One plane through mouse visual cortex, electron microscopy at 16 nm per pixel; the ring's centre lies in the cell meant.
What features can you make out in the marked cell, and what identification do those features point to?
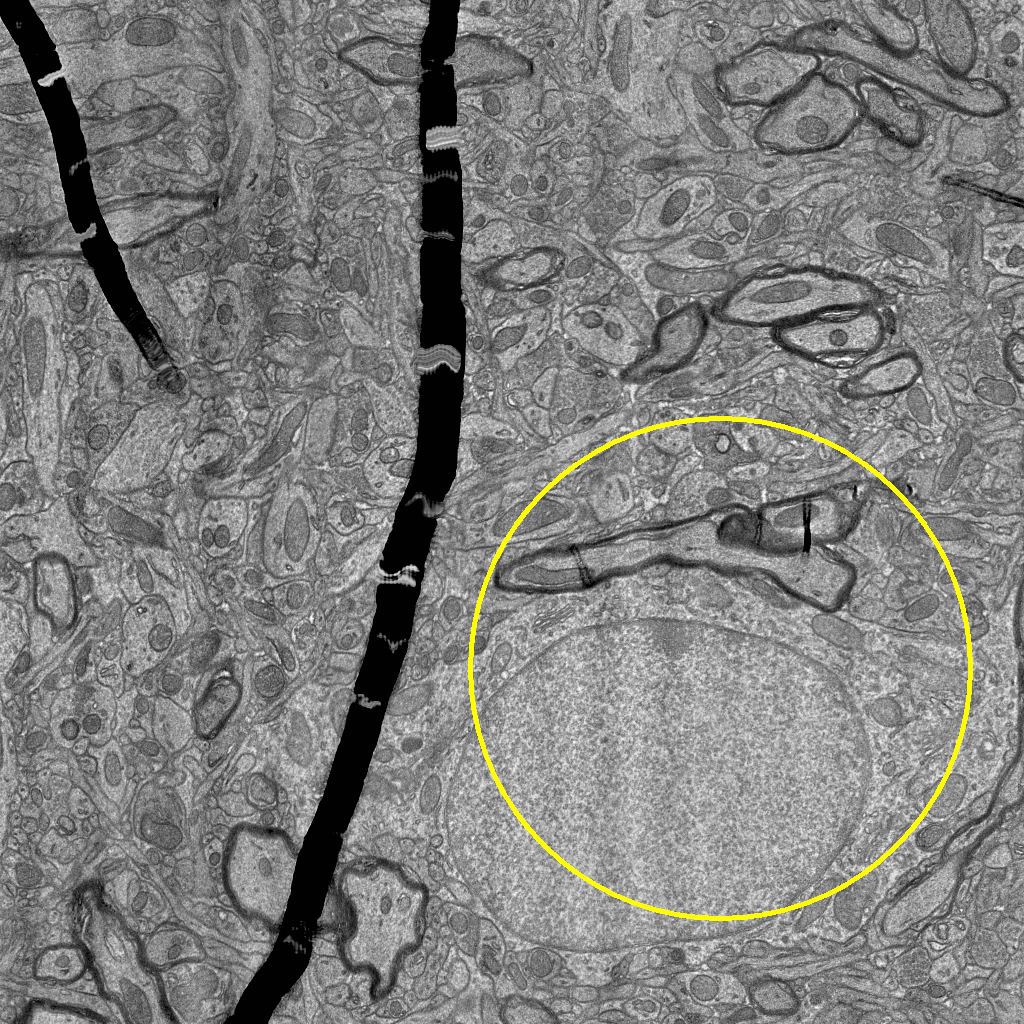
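Large and rounded-oval, the nucleus has a smooth outline. Pale, finely dispersed chromatin fills the whole of it. Several oval mitochondria occupy the cytoplasm above and to the right of the nucleus. A small stack of parallel membranes lies in the cytoplasm at its upper left. This is an astrocyte.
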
